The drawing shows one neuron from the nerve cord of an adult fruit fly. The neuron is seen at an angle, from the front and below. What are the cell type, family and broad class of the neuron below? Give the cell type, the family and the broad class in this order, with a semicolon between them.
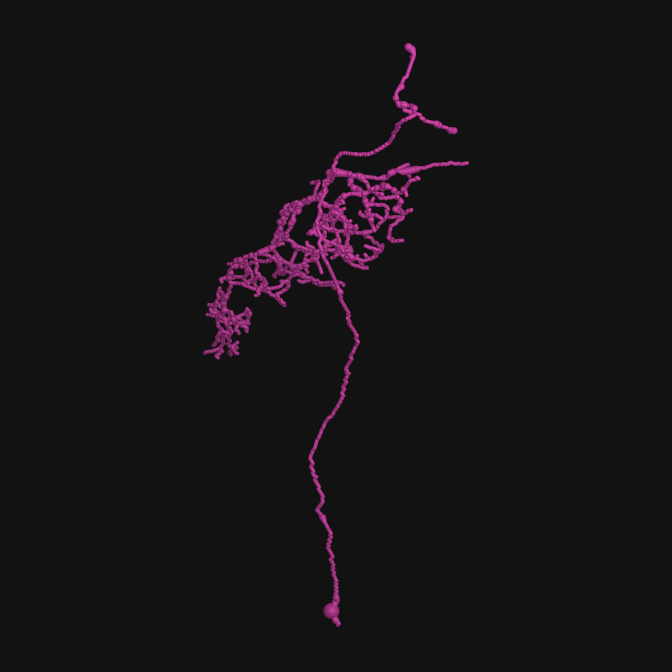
IN12A054; hemilineage 12A; nerve-cord intrinsic neuron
